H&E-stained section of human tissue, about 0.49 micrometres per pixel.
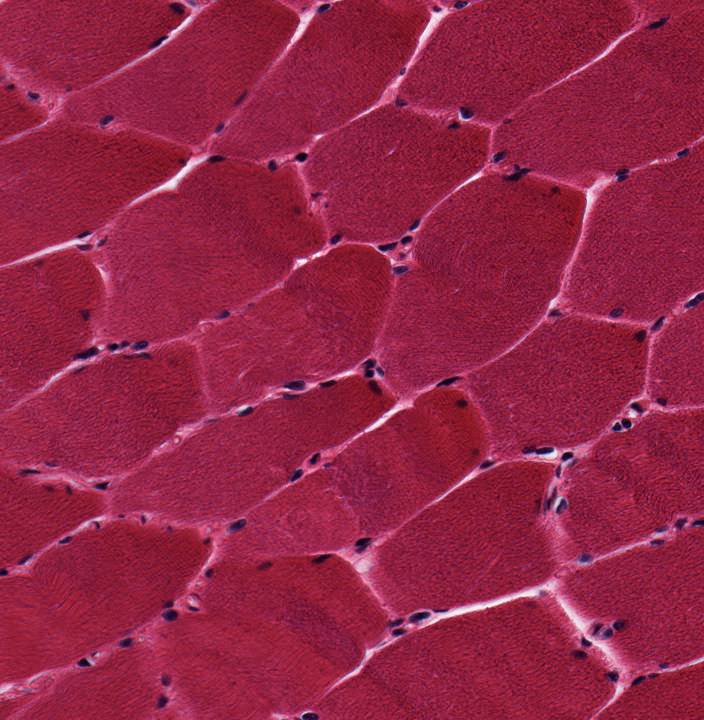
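Skeletal muscle. First, position: the muscle fibre nuclei lie at the edges of the fibres rather than in their centres. Next, shape: they are small, dark and flattened or oval. Then the cytoplasm, which stains an even deep pink-red without vacuoles. Last, the junctions, where adjacent fibres are separated only by thin strands of connective tissue.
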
